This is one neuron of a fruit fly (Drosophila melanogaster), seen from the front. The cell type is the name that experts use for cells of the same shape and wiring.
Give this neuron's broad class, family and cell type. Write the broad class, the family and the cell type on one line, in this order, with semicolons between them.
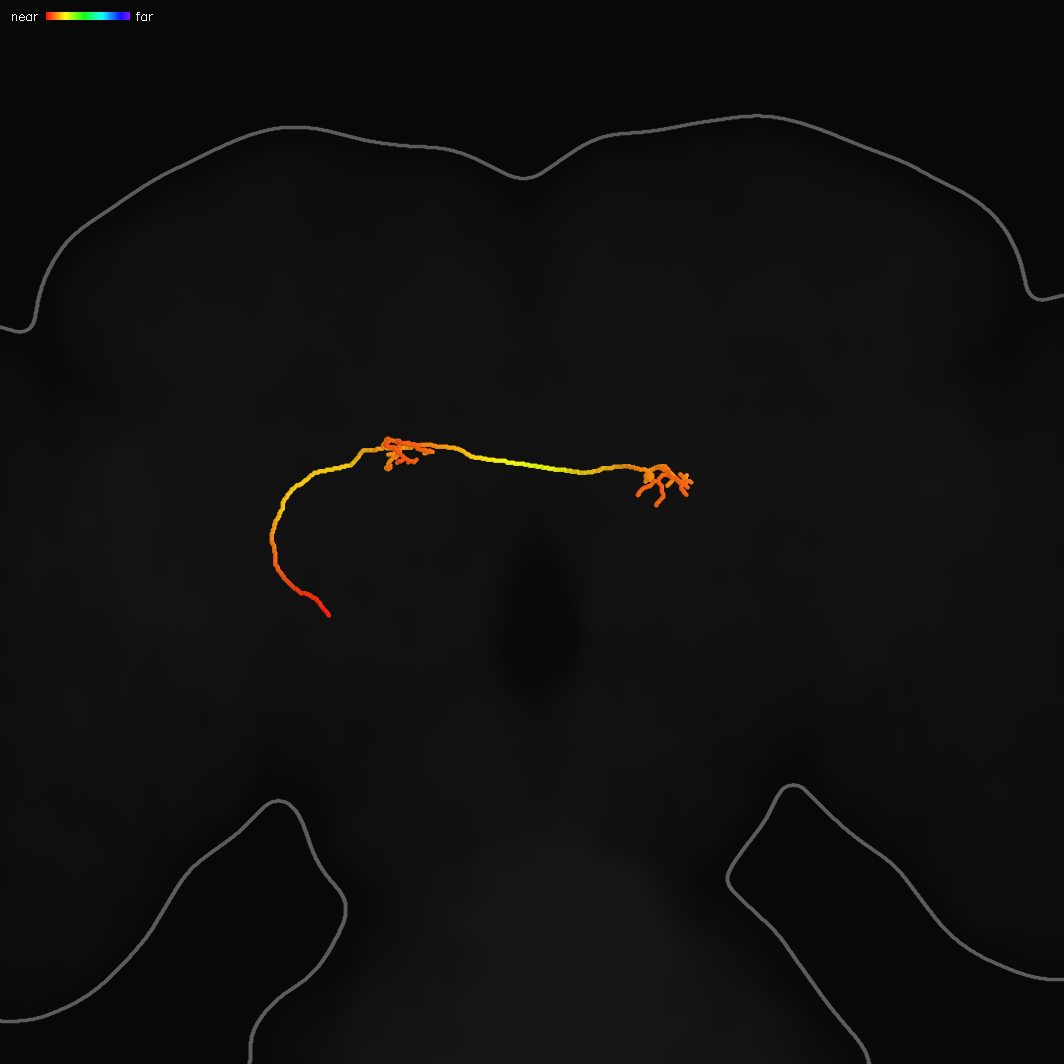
sensory neuron entering the brain; class olfactory; ORN_D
